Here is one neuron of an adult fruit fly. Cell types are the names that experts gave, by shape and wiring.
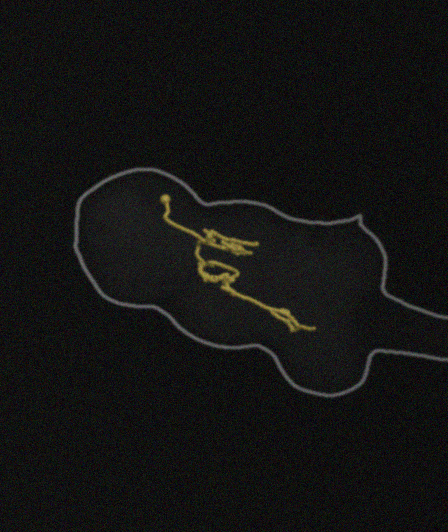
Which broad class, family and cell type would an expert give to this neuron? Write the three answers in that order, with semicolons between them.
nerve-cord intrinsic neuron; hemilineage 06A; IN06A099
